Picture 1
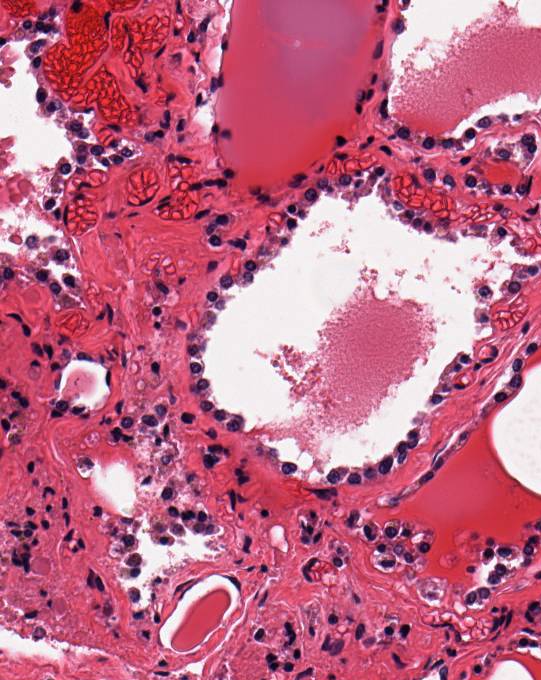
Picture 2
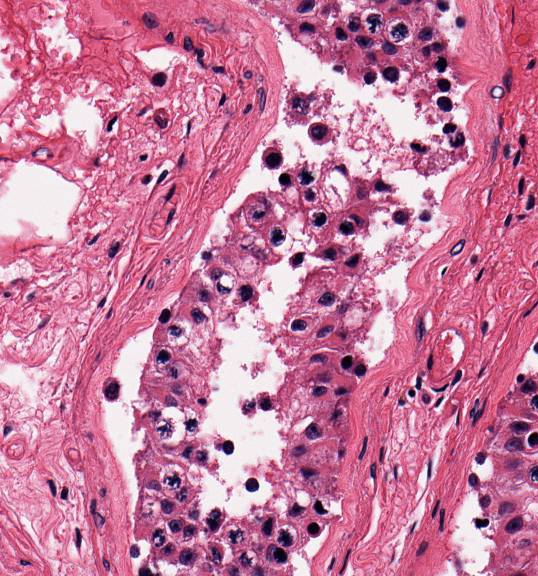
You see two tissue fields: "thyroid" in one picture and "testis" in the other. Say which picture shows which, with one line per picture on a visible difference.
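The field in picture 1 comes from the thyroid. The large central space is lined by a single layer of cuboidal cells with dark round nuclei.
The field in picture 2 comes from the testis. The tubule is lined by several layers of rounded cells rather than a single layer.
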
